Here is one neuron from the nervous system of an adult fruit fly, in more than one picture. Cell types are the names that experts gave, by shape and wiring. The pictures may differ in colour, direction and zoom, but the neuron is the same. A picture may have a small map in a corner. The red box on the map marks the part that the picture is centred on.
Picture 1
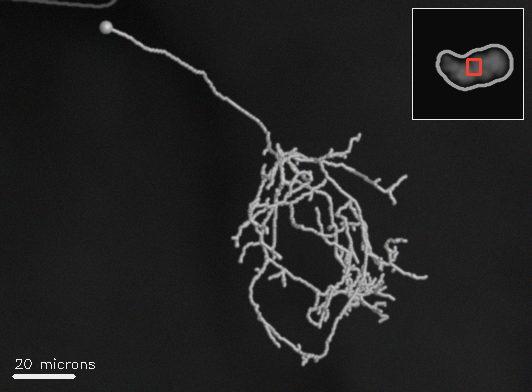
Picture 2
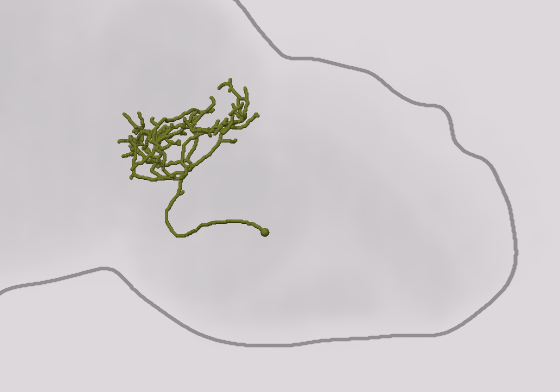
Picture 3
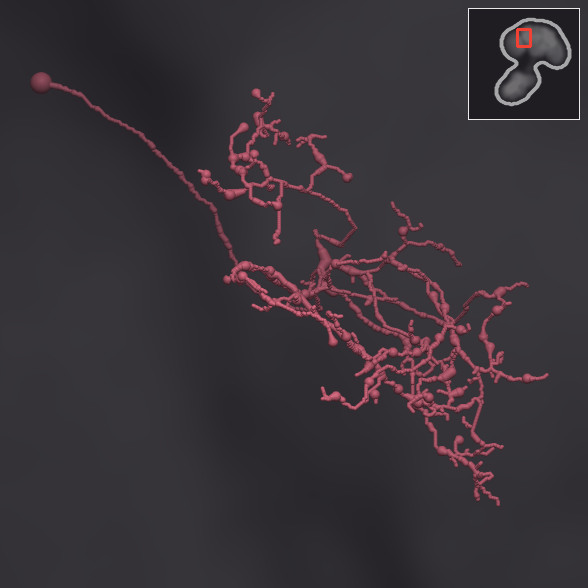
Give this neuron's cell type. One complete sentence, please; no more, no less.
This neuron is of the type PVLP112.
